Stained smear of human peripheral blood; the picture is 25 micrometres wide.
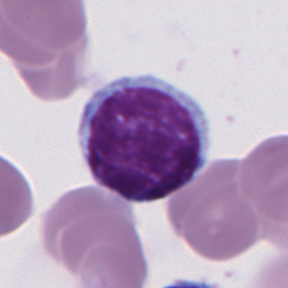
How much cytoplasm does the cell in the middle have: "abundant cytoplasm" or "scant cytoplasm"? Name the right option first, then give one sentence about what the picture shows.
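Scant cytoplasm. The cytoplasm forms only a thin rim around the nucleus.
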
